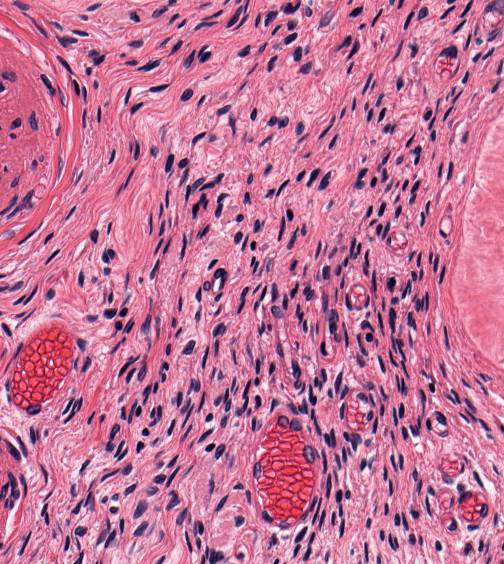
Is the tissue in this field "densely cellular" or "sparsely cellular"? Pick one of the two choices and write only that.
Densely cellular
